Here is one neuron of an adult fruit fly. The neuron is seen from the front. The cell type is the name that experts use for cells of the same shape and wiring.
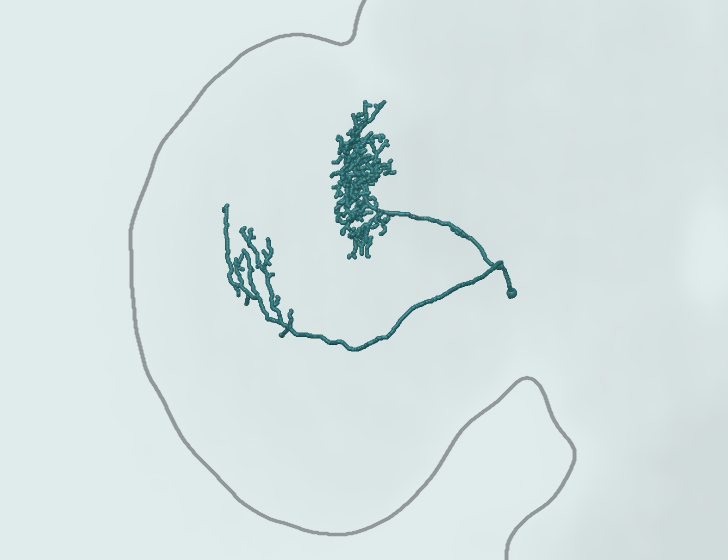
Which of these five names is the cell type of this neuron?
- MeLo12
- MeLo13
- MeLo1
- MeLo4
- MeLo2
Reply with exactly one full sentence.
By type, the neuron is MeLo12.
